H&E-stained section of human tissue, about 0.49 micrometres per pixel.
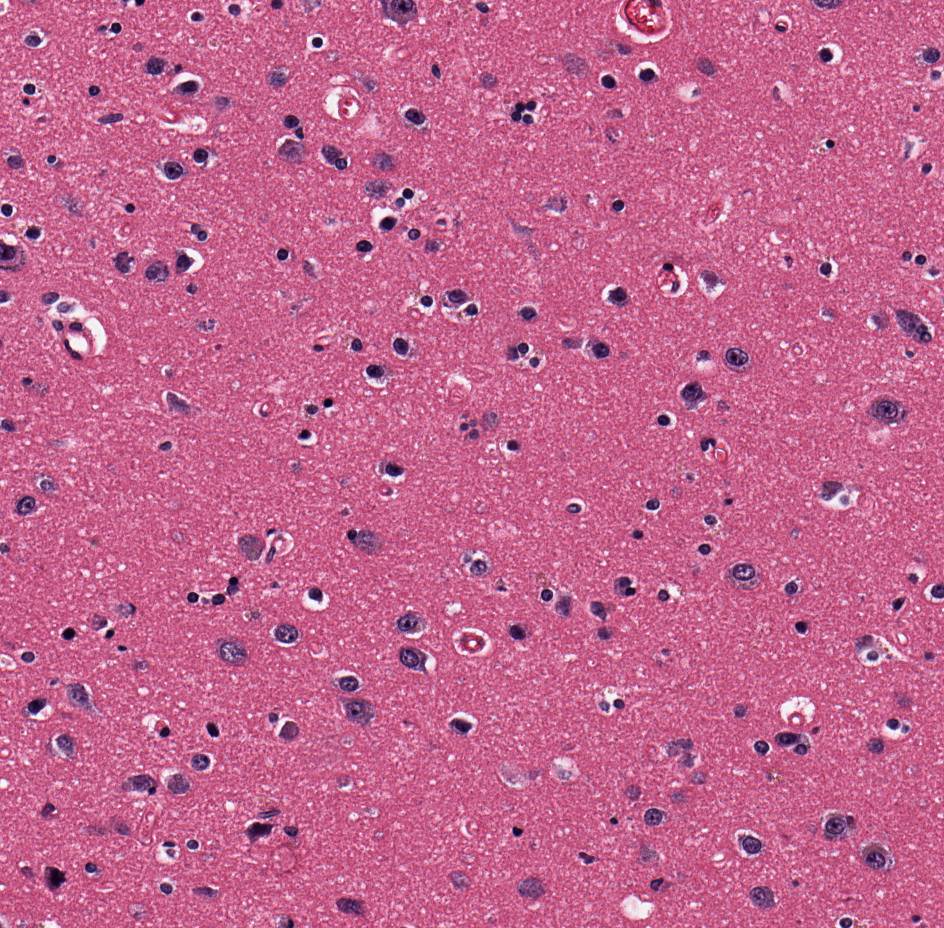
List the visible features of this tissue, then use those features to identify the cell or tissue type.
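First, cells spread fairly evenly through a pink background, forming no sheets, glands or layers. Second, scattered larger cells have round, pale, vesicular nuclei with a distinct dark nucleolus. Third, many small, round, dark nuclei with scant cytoplasm lie between them. This is cerebral cortex.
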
